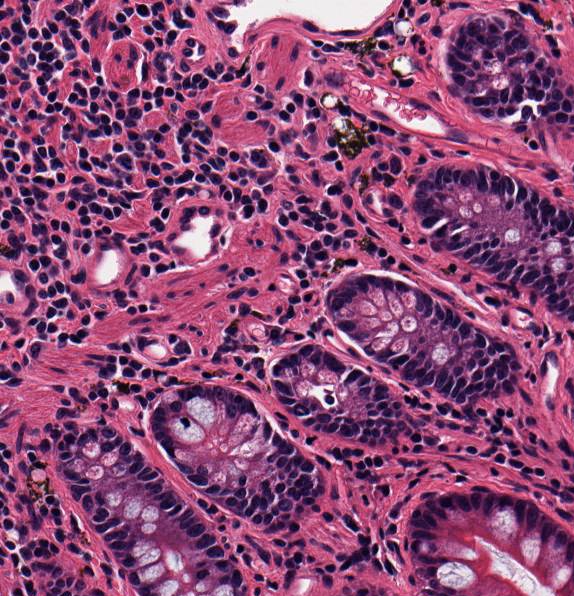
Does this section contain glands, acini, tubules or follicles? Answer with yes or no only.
Yes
